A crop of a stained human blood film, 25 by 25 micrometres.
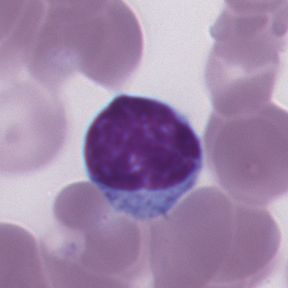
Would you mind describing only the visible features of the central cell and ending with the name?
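Scanning the edge, I see no projections standing out from the surface. The nucleus is rounded, with no lobes. The cytoplasm is pale blue, and I can pick out fine reddish-purple granules scattered through it. I'm looking at a typical lymphocyte.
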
